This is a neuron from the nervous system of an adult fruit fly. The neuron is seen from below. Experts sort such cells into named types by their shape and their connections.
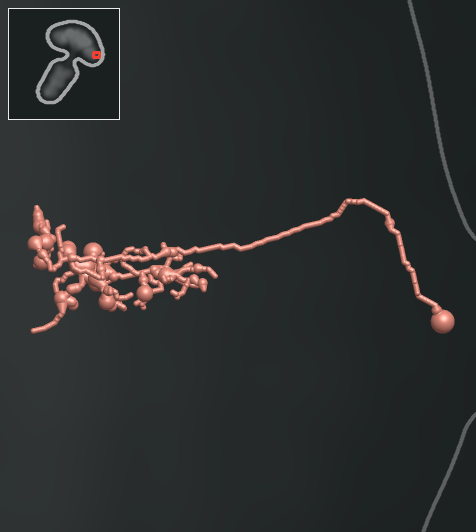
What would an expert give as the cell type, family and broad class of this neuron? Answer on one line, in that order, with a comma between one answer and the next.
Dm2, Dm, optic-lobe intrinsic neuron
